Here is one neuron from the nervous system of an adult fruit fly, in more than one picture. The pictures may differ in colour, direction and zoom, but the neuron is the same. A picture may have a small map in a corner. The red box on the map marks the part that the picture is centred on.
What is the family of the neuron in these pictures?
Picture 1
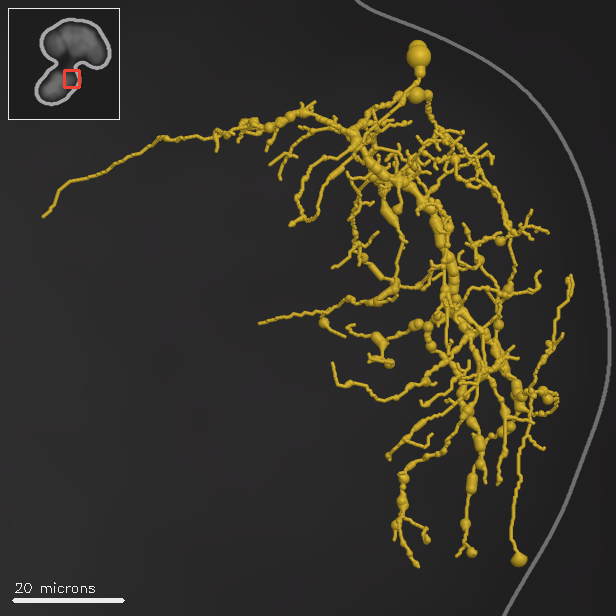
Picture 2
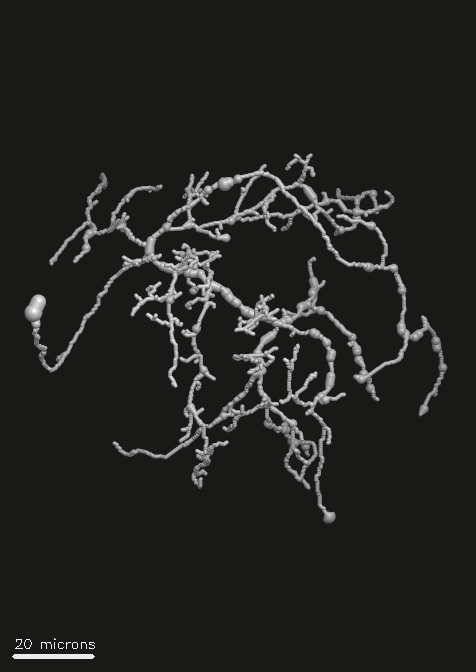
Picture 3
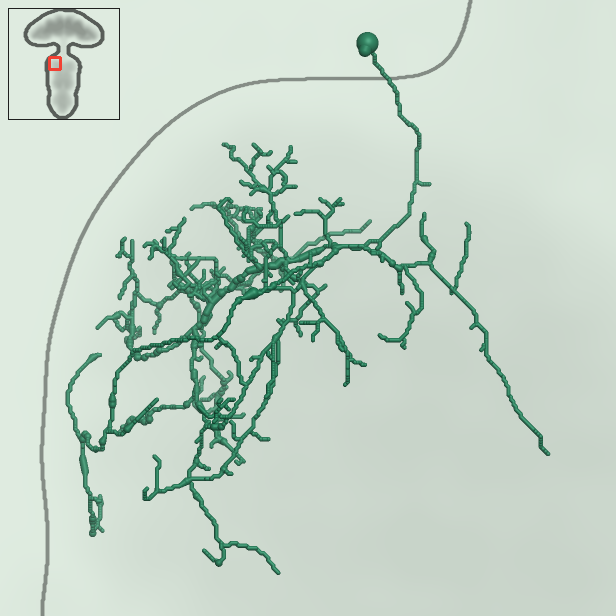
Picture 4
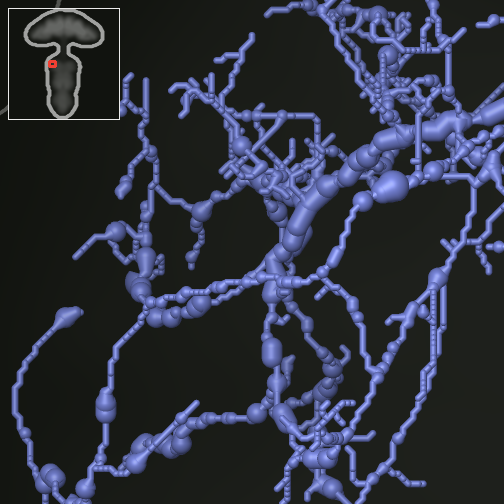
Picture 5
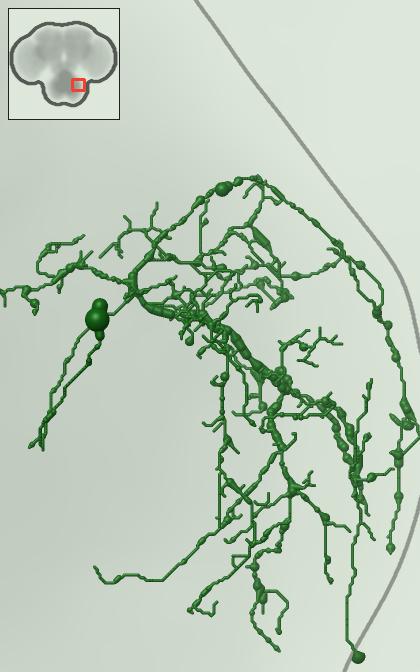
hemilineage 16B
